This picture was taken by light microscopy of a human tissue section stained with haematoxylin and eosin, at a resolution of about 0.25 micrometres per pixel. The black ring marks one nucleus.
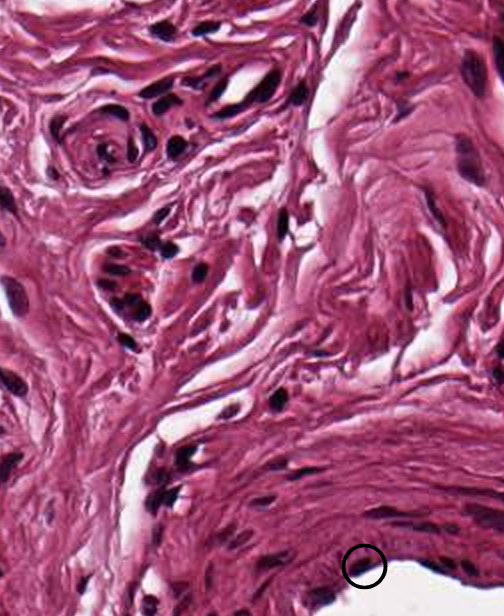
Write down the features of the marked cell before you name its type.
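The nucleus is flat and elongated, stretched out along the curved edge of the space it borders. The nucleus stains dark purple, about as dark as the elongated nuclei in the pink wall just behind it. The cell sits directly on the border of a large, empty white lumen, facing into it. Behind the cell, layers of pink wavy fibres with spindle-shaped nuclei run parallel to the lumen edge, in the same direction as this nucleus. Type of cell: endothelial cell.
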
